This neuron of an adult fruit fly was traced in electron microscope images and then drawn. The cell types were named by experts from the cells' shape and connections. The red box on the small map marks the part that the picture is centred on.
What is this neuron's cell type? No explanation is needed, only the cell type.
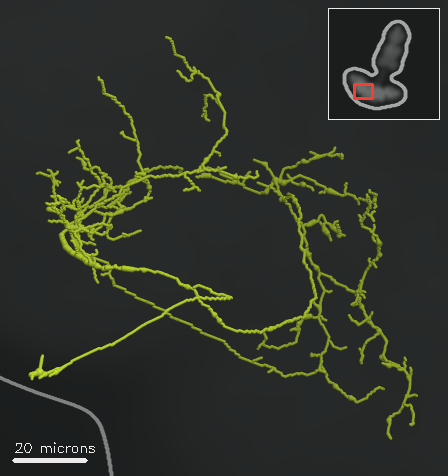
SMP171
